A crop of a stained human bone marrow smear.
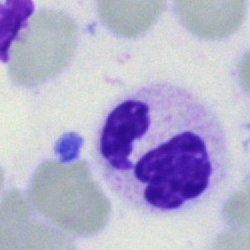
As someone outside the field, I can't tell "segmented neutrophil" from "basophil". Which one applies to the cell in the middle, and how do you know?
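It's a segmented neutrophil, not a basophil.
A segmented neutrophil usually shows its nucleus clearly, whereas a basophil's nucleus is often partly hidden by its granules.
Here the nucleus is easy to follow as two lobes: a curved, kidney-like piece on the left and a larger, rounder one on the right.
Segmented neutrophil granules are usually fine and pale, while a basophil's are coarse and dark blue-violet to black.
The cytoplasm is plentiful and pale pinkish-lilac, and the chromatin is dense, dark purple and coarsely clumped.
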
